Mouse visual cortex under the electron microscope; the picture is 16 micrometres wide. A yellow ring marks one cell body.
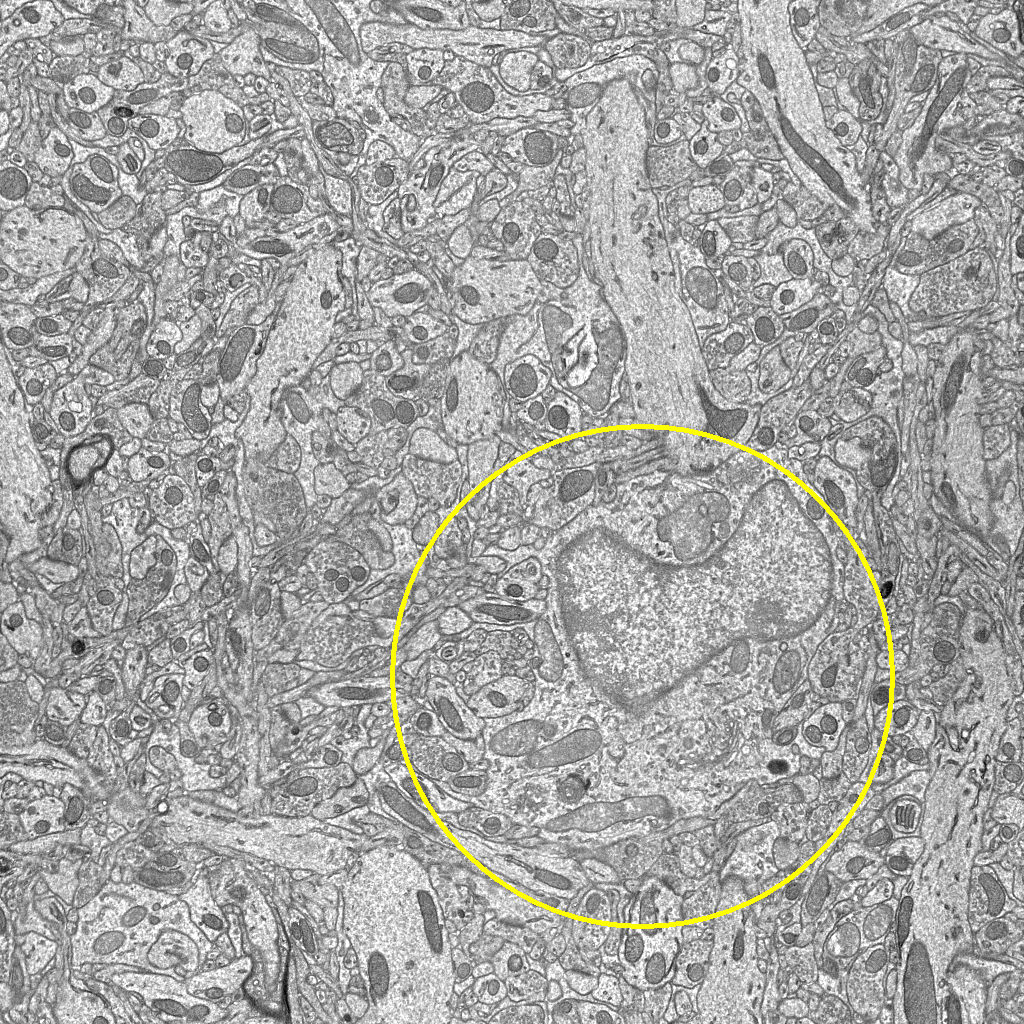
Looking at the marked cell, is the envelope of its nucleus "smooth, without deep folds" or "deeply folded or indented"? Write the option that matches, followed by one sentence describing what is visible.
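Deeply folded or indented. The nucleus has an irregular outline with a deep notch in its upper edge, giving it a heart-like shape.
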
